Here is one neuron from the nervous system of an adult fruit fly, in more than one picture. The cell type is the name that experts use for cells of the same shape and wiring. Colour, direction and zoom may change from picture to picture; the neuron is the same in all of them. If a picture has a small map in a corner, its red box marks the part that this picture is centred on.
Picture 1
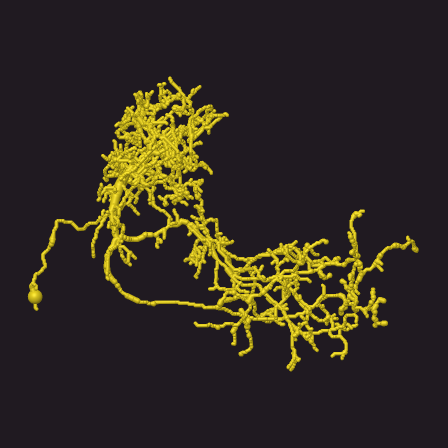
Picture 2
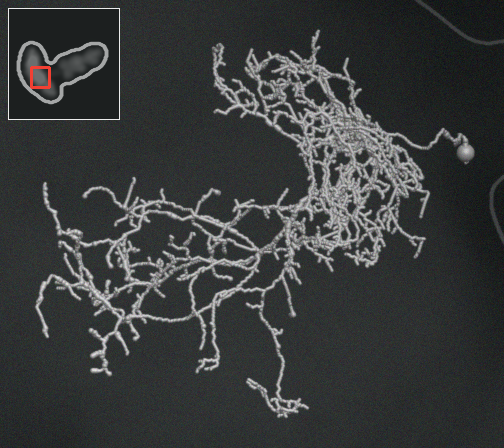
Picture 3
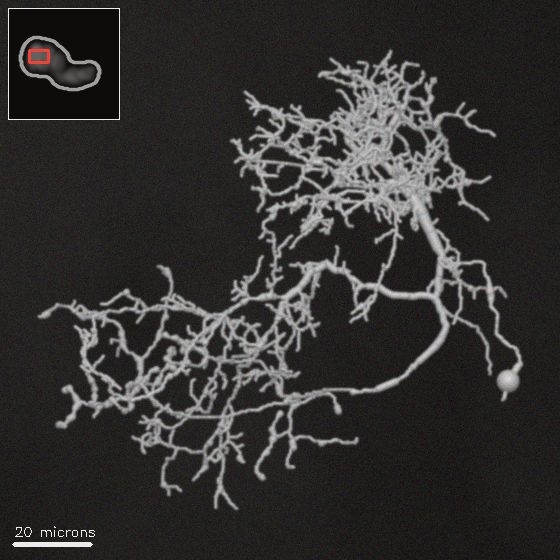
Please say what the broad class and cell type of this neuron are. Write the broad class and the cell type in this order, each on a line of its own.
central-brain intrinsic neuron
CB0431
